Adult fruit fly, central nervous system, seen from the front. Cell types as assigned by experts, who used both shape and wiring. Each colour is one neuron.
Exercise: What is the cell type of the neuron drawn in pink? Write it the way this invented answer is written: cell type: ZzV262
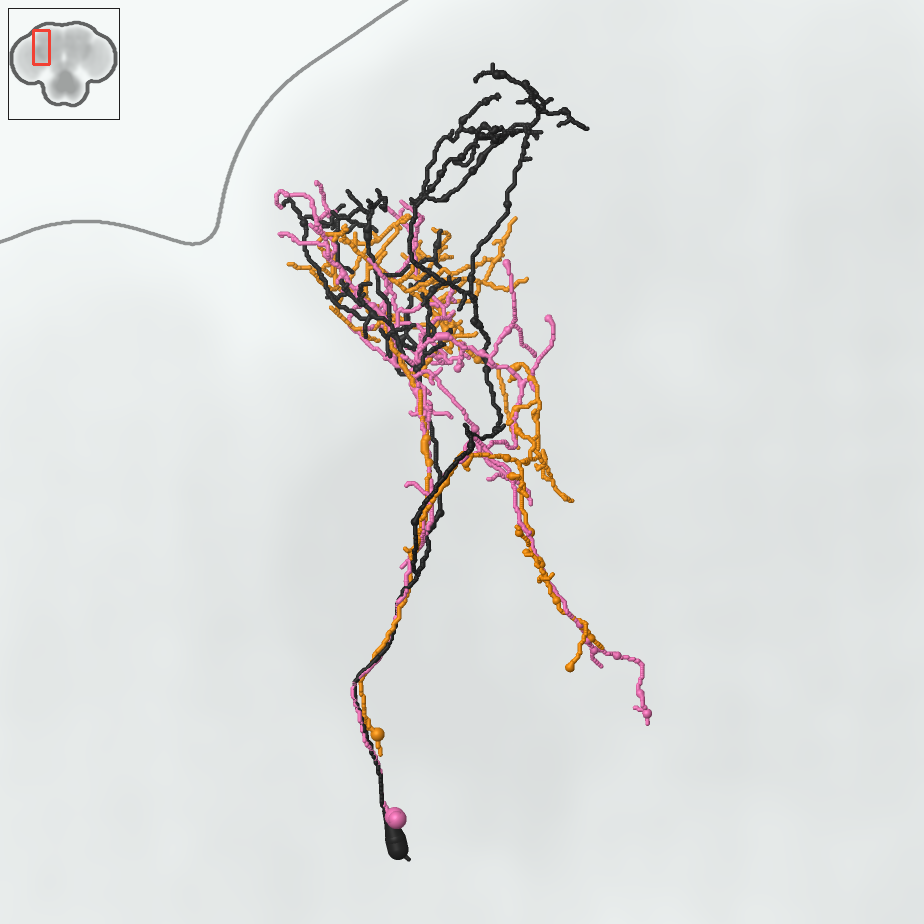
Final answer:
cell type: LHAV1b1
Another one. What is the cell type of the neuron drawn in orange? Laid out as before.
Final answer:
cell type: LHAV1a4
